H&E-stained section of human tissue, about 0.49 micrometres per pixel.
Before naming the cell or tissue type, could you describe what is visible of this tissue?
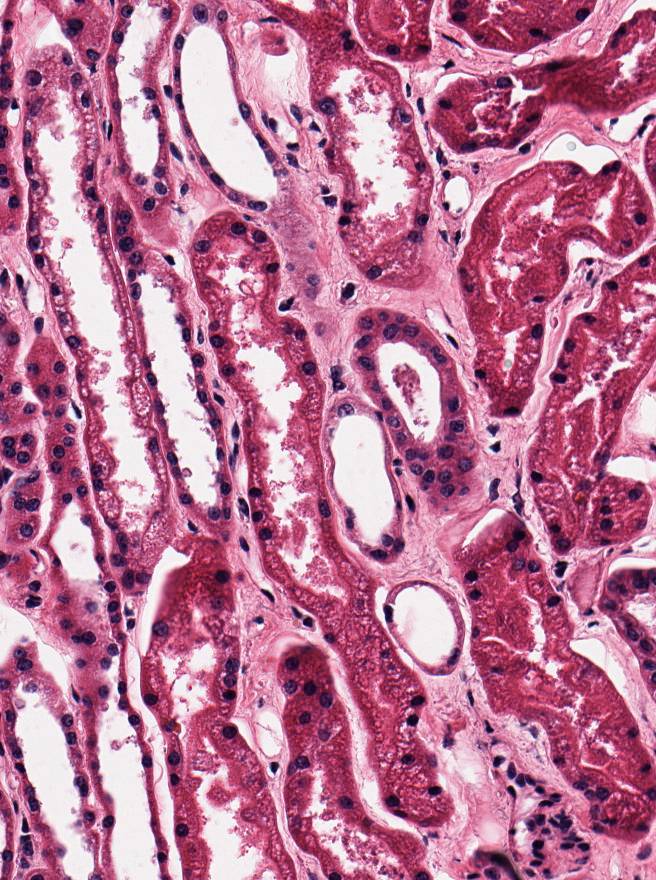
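Closely packed tubules fill almost the entire field; on the left they run lengthwise in roughly vertical parallel rows. Most are lined by cuboidal to low columnar cells with deeply eosinophilic, granular cytoplasm and a single row of round, dark nuclei. Tissue: renal cortex.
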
